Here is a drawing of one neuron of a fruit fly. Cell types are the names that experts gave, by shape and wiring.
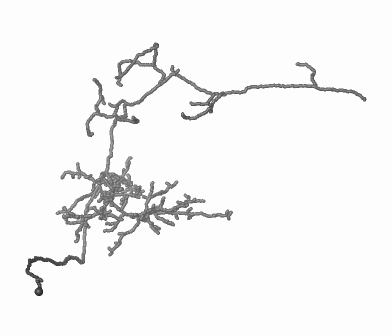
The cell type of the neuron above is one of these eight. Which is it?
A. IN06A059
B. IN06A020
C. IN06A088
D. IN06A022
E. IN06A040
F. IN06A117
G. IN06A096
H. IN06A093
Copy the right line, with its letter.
G. IN06A096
